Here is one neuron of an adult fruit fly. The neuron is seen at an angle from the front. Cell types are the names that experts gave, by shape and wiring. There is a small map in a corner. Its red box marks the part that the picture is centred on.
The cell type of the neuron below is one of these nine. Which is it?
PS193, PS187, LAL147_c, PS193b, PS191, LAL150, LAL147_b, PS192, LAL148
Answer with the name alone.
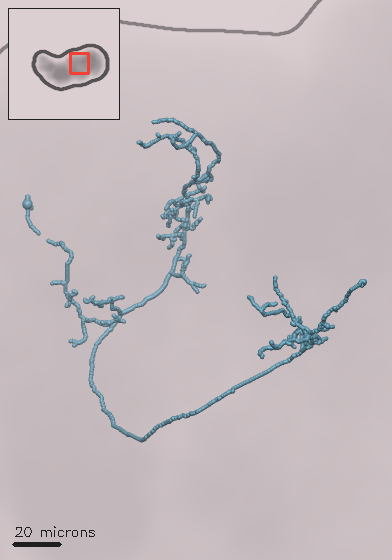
LAL150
